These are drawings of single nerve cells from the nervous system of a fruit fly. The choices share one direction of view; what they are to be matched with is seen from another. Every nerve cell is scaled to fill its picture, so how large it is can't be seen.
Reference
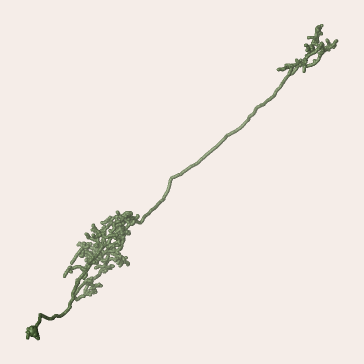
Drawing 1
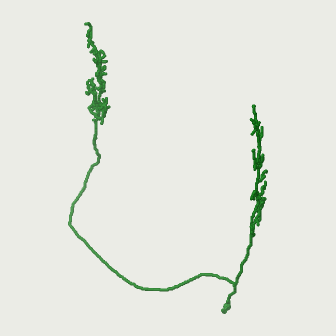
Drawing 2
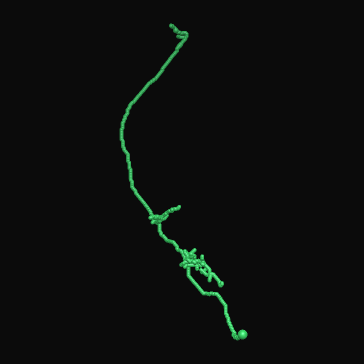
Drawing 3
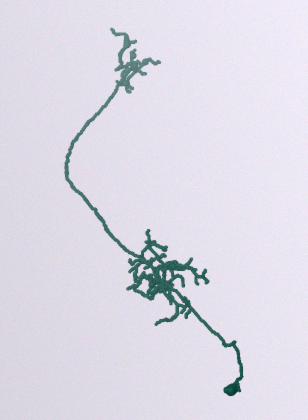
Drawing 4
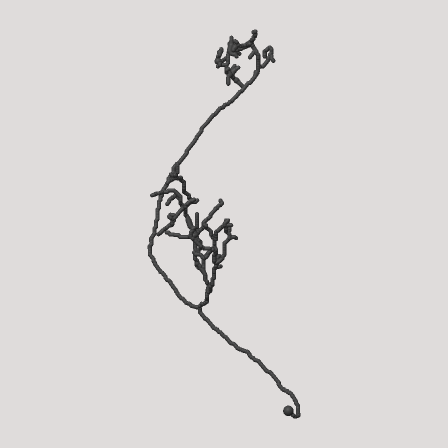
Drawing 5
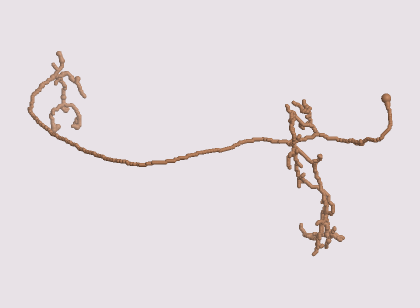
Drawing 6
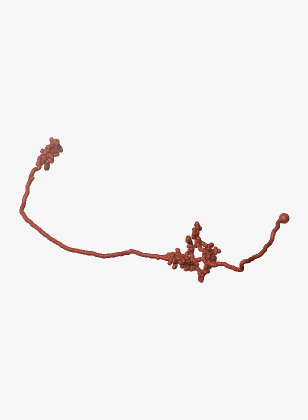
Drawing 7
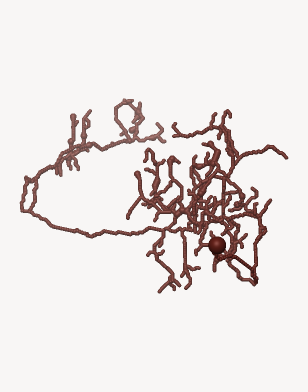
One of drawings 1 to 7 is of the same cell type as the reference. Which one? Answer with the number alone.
3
